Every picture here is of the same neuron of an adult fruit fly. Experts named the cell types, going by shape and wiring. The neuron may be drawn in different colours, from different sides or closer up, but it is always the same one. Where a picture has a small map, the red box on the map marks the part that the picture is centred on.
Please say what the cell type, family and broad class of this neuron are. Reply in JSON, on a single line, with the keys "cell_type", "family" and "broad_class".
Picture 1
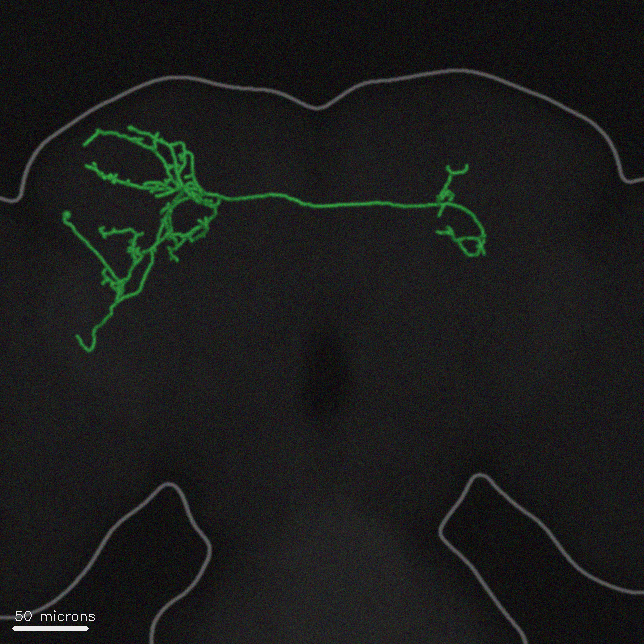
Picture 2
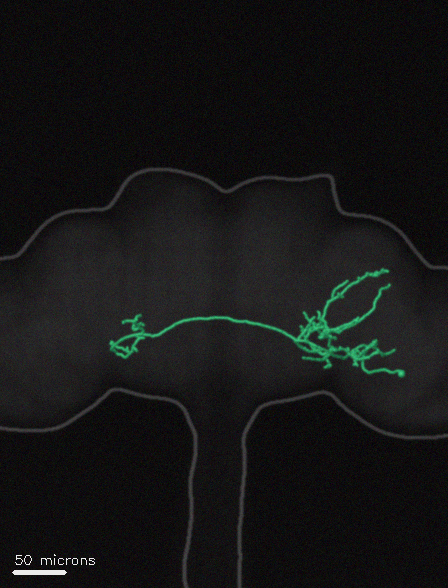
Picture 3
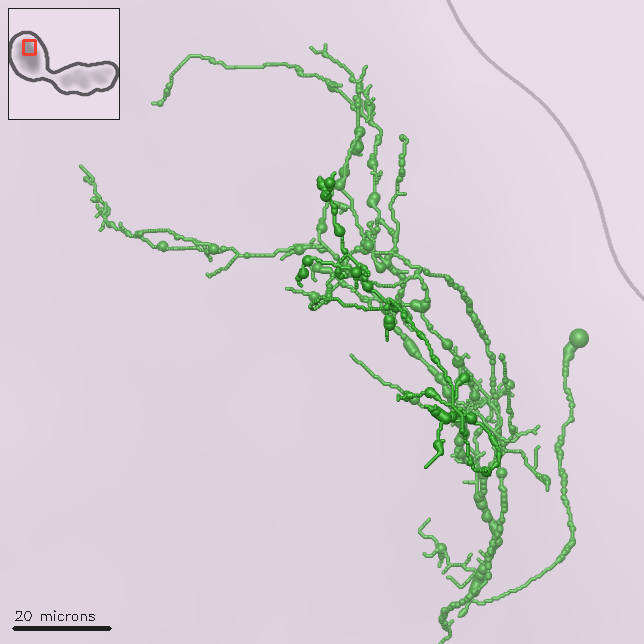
{"cell_type": "CL254", "family": "hemilineage VPNp&v1_posterior", "broad_class": "central-brain intrinsic neuron"}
